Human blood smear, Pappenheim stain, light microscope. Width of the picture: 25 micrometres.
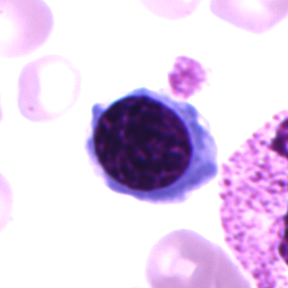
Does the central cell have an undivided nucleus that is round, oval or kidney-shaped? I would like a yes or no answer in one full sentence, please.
Yes, there is one compact nucleus, round, oval or kidney-shaped, in this cell.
